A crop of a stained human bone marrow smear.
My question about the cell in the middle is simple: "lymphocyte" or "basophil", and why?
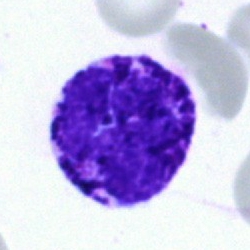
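This one is a basophil. See how coarse dark purple granules crowd over the whole cell, hiding the outline of the nucleus so that it cannot be traced.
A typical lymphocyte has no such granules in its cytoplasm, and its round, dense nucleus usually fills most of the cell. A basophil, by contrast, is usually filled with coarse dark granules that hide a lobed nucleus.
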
